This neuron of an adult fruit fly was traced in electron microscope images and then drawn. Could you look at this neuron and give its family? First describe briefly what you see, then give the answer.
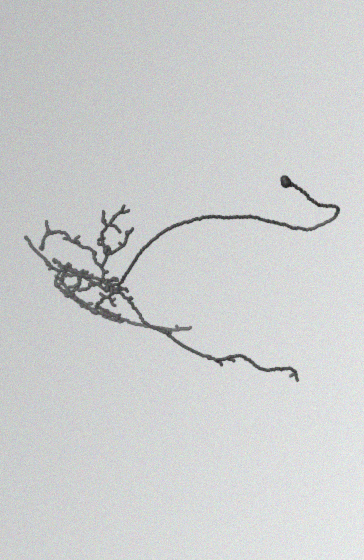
In this view it is wider than it is tall. It is a central-brain intrinsic neuron. The family is hemilineage SLPav2.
